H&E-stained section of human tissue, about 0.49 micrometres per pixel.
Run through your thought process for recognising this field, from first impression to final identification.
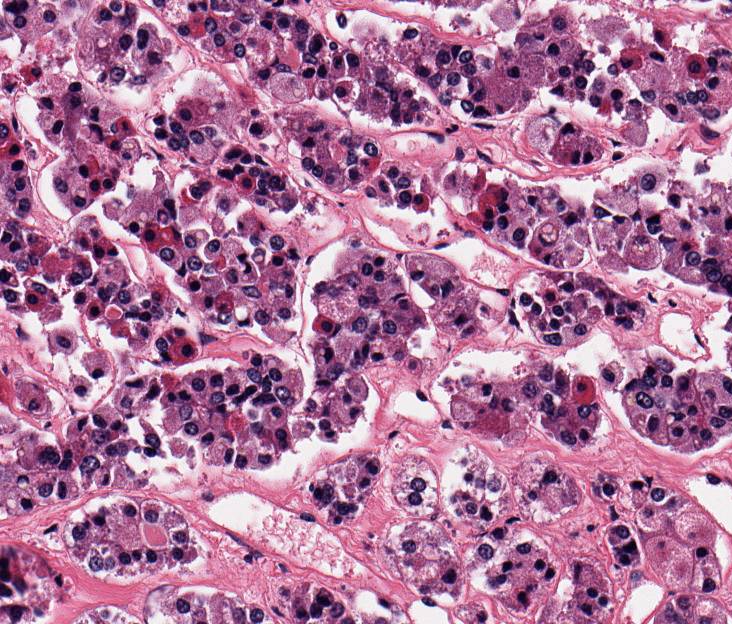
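Pars distalis of the pituitary fills this field. Throughout, cells lie in rounded nests and cords parted by thin pink strands of stroma.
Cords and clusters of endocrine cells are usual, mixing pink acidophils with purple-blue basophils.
Within the nests, cells with purple-violet cytoplasm mingle with fewer bright red ones lying singly or in small groups. The nests are solid, with no central gland lumens.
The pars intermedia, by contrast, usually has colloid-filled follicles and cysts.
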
